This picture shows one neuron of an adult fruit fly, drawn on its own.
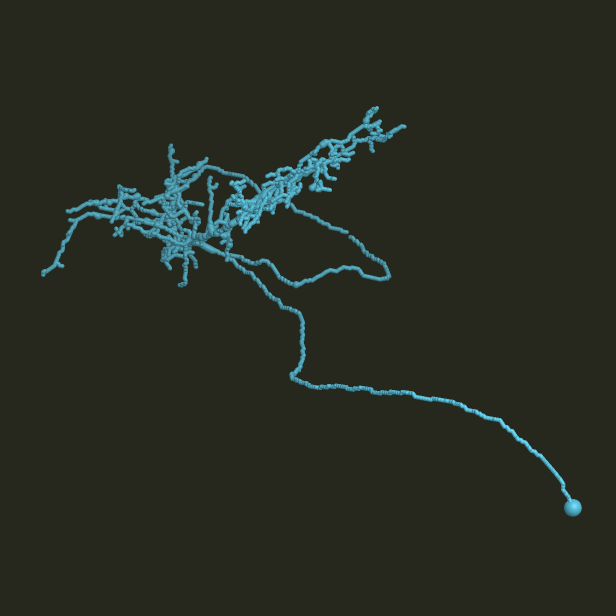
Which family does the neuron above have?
hemilineage AOTUv1_ventral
